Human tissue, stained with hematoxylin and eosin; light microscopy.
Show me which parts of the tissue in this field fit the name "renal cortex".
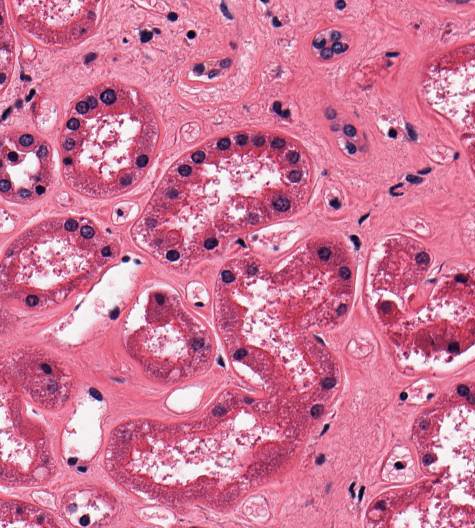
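This is renal cortex.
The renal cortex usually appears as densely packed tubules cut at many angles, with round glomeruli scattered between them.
Here, each tubule is lined by a single layer of cuboidal epithelial cells with abundant granular, deeply eosinophilic cytoplasm. Their round, dark nuclei sit toward the base of the cell, away from the lumen. The lumens are irregular and hold frothy, pale pink material rather than lying empty.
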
